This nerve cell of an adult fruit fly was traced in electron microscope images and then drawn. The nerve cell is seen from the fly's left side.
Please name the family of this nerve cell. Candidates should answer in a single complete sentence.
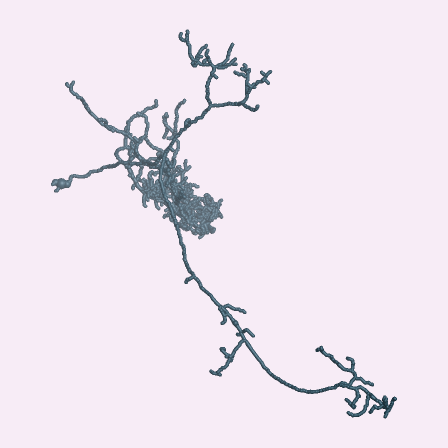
To family hemilineage CREa2_ventral belongs this nerve cell.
